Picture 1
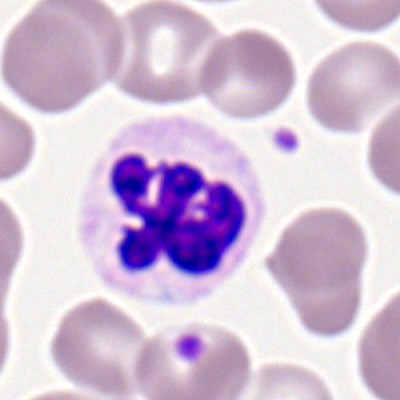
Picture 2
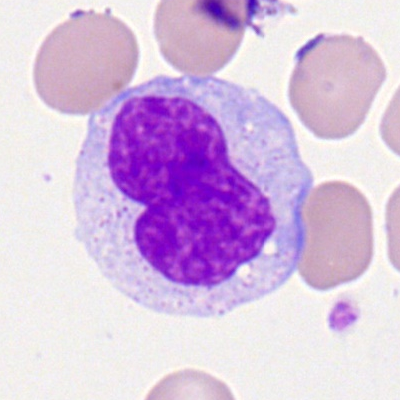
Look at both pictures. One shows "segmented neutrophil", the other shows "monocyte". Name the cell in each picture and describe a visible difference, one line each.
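Picture 1 is a segmented neutrophil. The cytoplasm shows no vacuoles.
Picture 2 is a monocyte. A few small clear vacuoles lie in the cytoplasm beside the lower right of the nucleus.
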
